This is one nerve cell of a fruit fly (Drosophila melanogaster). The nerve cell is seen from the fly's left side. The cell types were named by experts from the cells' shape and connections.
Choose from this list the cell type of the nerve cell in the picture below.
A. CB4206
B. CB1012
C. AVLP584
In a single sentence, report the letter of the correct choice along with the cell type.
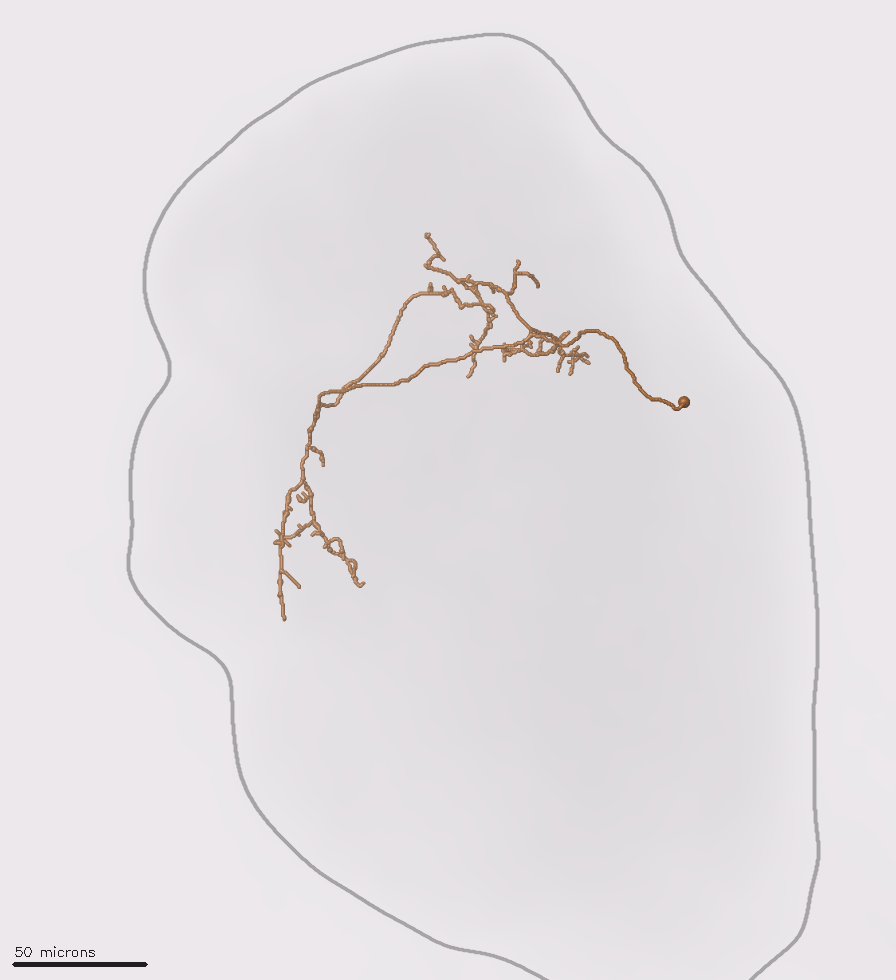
Listed as option C, the cell type AVLP584 is that of the nerve cell.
